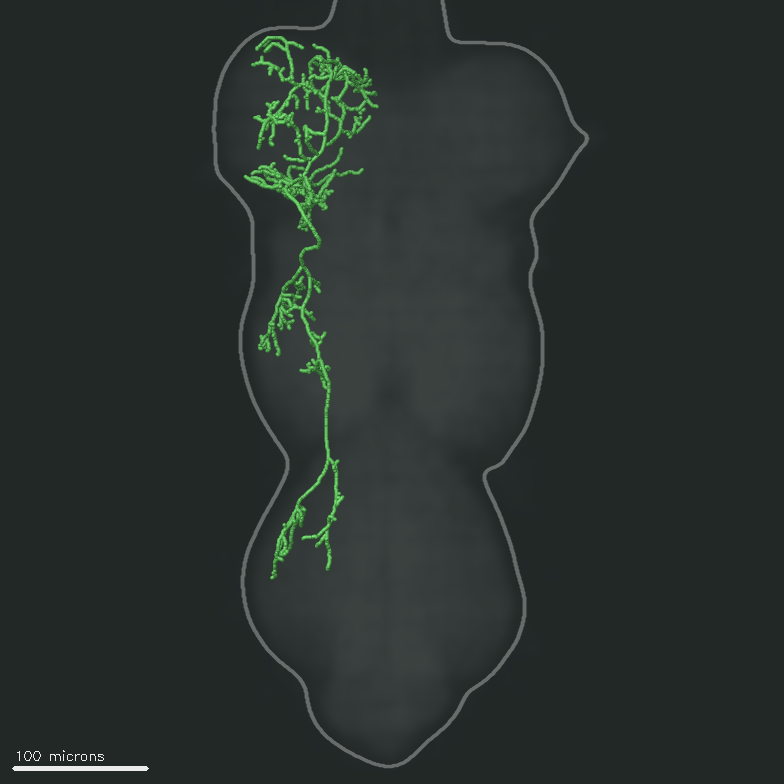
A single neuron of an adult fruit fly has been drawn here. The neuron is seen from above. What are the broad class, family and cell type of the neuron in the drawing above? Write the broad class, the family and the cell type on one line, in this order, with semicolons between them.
nerve-cord intrinsic neuron; hemilineage 12A; IN12A011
